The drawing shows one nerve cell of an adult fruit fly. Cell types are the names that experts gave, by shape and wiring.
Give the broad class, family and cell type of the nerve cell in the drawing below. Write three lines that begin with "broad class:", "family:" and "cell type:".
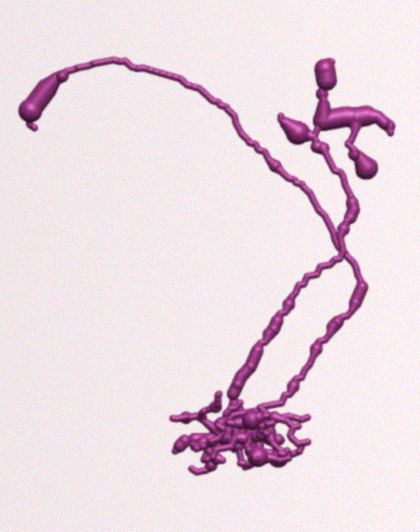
broad class: optic-lobe intrinsic neuron
family: T
cell type: T4b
